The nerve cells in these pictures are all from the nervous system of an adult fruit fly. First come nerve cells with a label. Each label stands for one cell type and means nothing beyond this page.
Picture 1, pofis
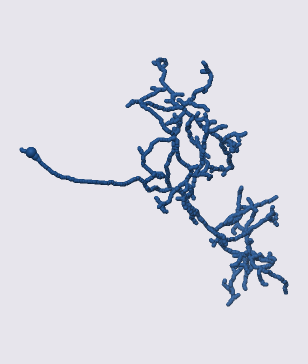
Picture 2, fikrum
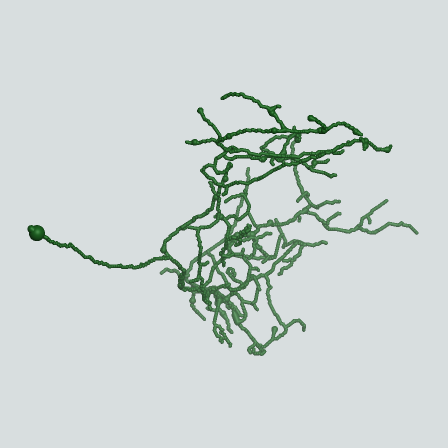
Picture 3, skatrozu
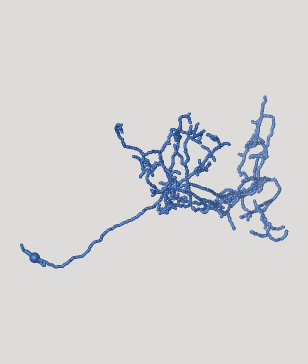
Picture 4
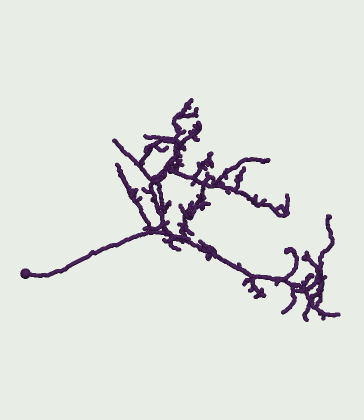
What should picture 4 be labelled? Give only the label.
pofis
